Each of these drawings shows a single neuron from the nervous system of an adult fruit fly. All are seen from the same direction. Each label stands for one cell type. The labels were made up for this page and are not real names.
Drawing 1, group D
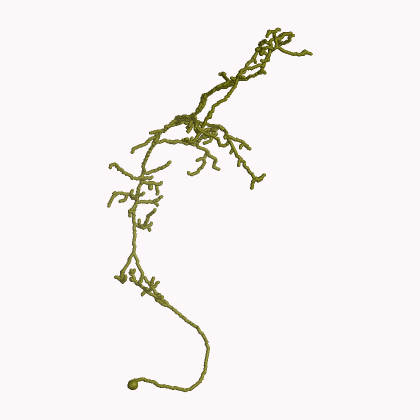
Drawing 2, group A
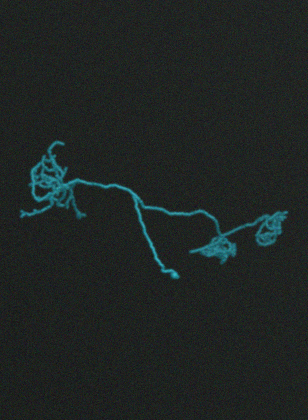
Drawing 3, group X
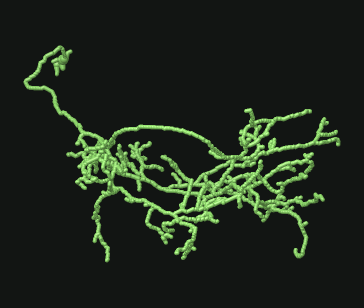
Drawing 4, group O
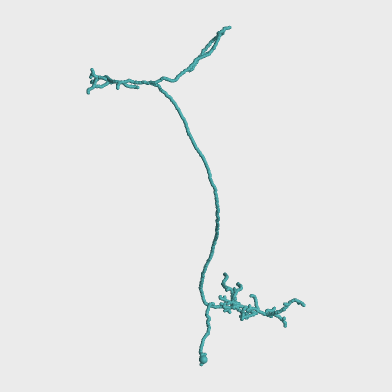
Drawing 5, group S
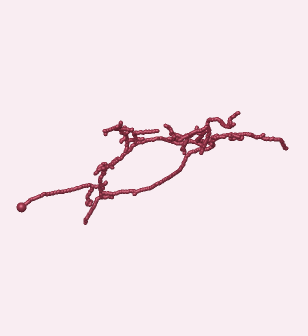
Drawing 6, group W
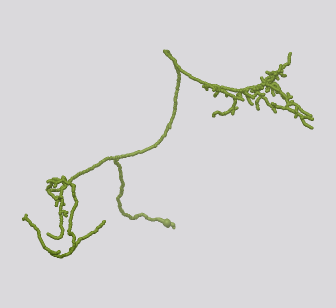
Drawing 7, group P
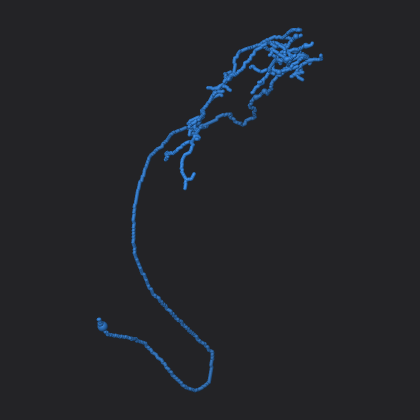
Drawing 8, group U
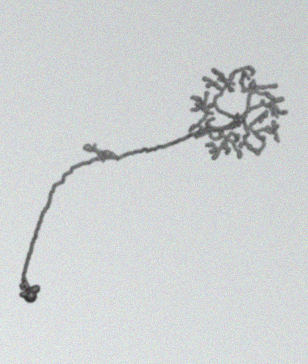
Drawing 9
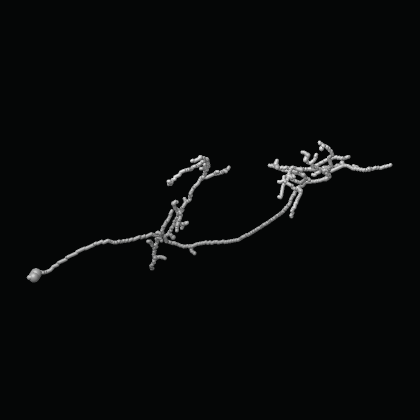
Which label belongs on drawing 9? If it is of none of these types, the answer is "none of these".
group S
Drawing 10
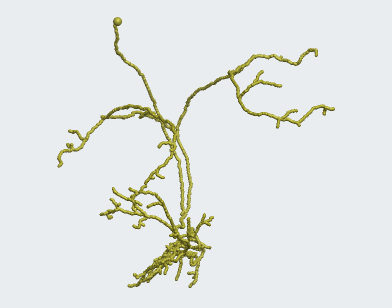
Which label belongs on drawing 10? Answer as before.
none of these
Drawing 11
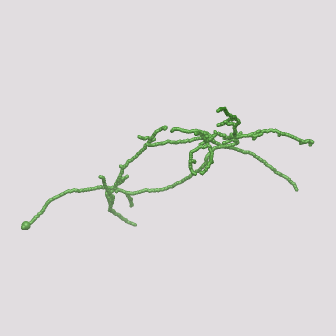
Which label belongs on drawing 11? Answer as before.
group S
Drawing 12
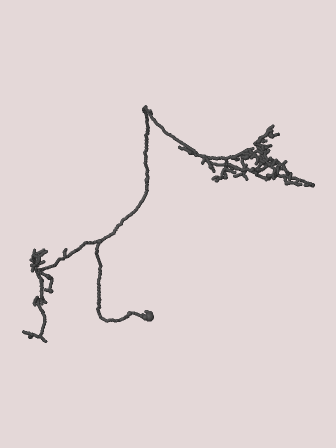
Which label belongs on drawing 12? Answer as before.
group W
